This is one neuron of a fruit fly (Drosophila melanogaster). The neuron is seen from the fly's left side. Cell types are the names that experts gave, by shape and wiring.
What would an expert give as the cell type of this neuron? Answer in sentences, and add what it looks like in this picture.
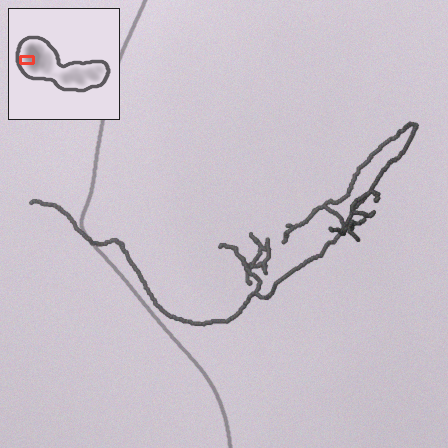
Its cell type is ORN_VC3. This is a sensory neuron entering the brain. No cell body is drawn. As drawn here it is wider than it is tall.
